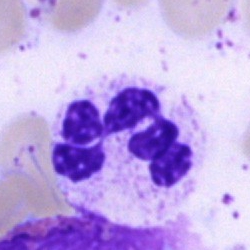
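Segmented neutrophil, the cell in the middle of this bone marrow smear. It's roughly round, with dark purple, coarsely clumped chromatin. You won't find any vacuoles in its cytoplasm.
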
